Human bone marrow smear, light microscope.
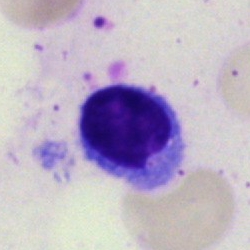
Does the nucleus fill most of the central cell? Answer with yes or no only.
Yes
